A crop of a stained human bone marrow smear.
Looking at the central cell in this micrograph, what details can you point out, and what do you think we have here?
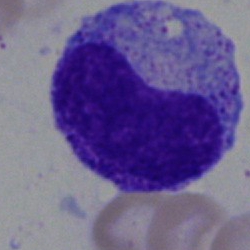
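Kidney-shaped nucleus here, with its indentation facing the upper right. It fills the lower-left part of the cell. Chromatin's dense and dark purple. The outline overall is roughly round. You're looking at a metamyelocyte.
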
